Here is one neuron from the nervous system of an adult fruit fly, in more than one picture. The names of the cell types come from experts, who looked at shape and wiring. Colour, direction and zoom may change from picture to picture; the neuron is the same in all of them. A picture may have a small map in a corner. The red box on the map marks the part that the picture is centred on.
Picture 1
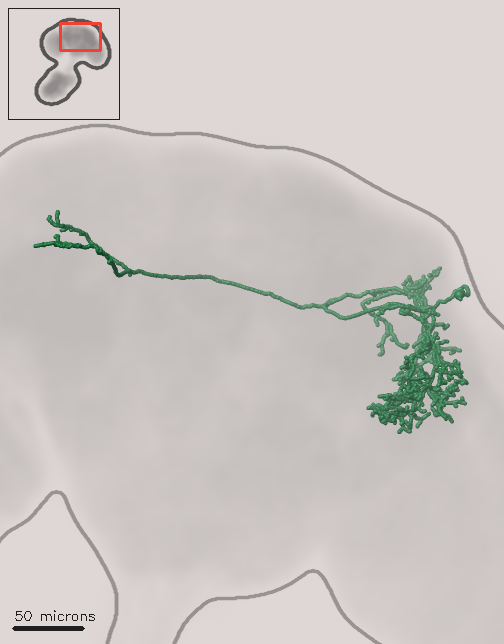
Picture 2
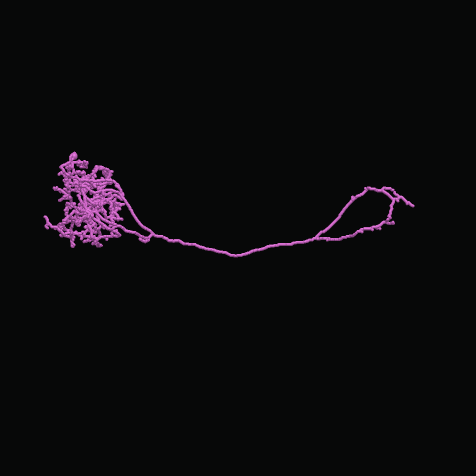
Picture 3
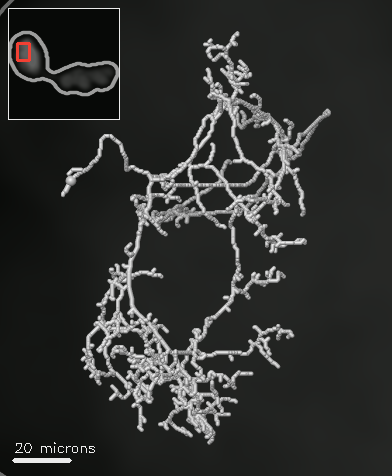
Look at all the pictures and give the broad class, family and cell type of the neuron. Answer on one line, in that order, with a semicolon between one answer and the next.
central-brain intrinsic neuron; hemilineage VLPl&d1_dorsal; AVLP220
